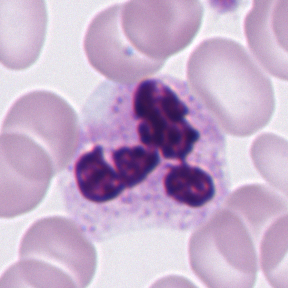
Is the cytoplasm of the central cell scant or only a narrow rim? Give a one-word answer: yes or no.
No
